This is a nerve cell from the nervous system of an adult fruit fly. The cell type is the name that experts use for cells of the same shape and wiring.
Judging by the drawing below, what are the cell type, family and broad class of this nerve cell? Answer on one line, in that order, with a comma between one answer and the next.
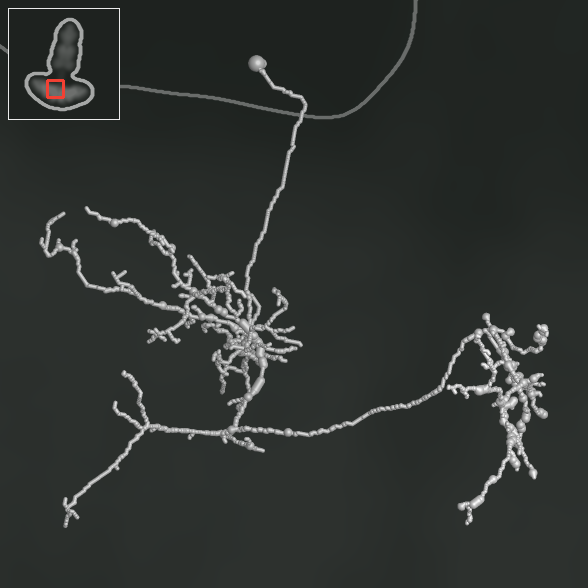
CB1787, hemilineage DM6_central1, central-brain intrinsic neuron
